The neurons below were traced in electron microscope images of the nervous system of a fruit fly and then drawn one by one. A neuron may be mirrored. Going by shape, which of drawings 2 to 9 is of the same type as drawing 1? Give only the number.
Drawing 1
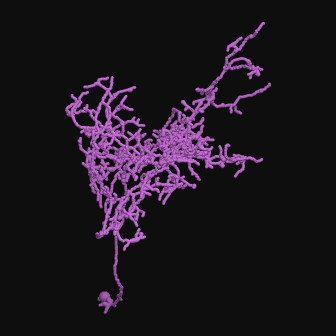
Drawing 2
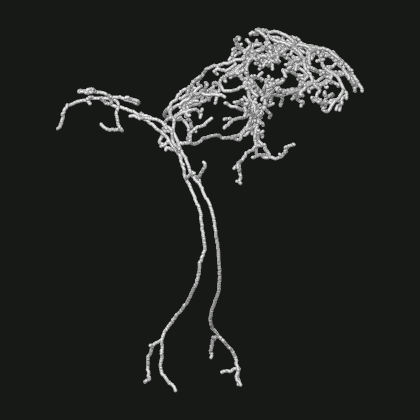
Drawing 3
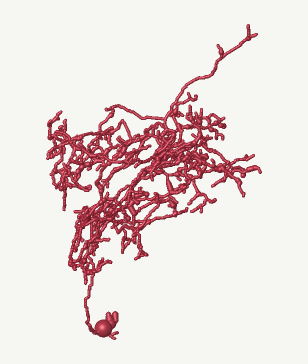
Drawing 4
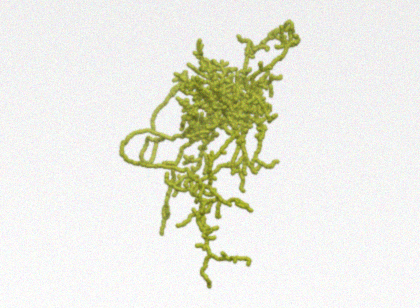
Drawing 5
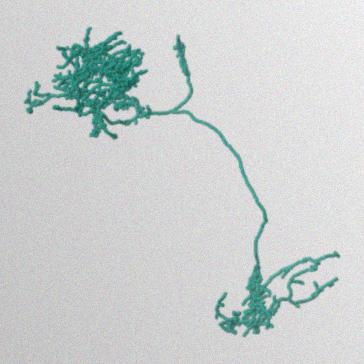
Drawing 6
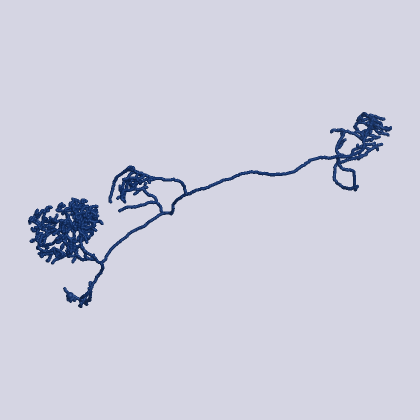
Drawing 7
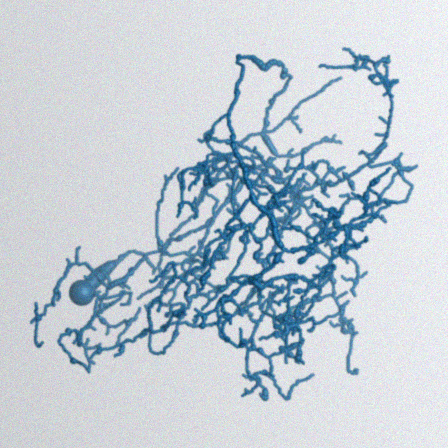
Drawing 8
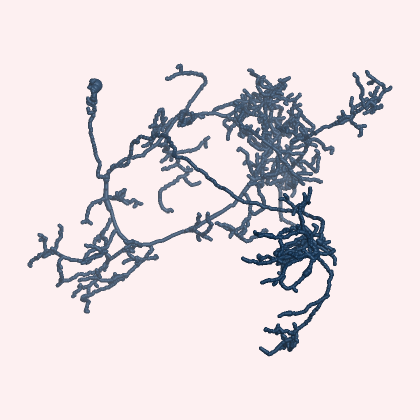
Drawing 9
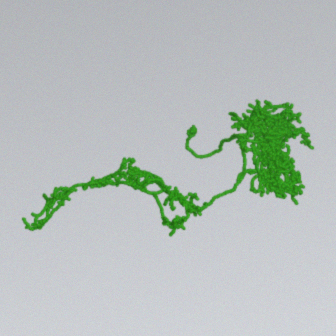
3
